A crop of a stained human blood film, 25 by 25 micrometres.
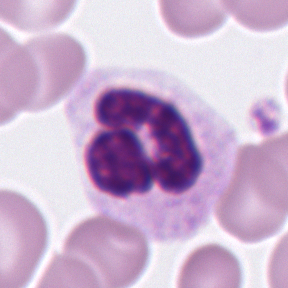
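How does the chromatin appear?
Dark purple and densely clumped, and no nucleoli can be seen in the nucleus.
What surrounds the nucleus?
A wide rim of pale pinkish-lilac cytoplasm, holding fine, faint lilac granules.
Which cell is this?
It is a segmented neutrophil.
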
